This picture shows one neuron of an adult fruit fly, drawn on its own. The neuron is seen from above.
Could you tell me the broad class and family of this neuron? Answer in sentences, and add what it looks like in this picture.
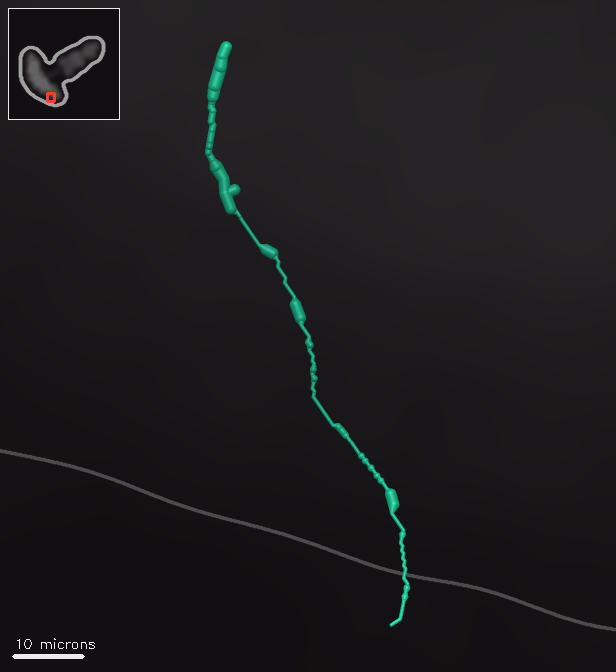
Its broad class is photoreceptor or other optic-lobe sensory neuron. Its family is called class visual. It is in the brain and does not reach the nerve cord. No cell body is drawn. From top to bottom in the picture it spans about 85 microns.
